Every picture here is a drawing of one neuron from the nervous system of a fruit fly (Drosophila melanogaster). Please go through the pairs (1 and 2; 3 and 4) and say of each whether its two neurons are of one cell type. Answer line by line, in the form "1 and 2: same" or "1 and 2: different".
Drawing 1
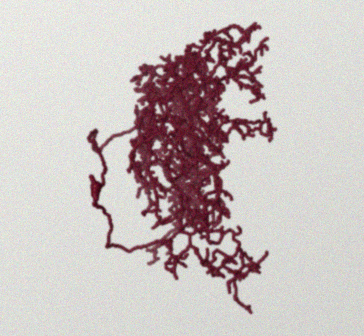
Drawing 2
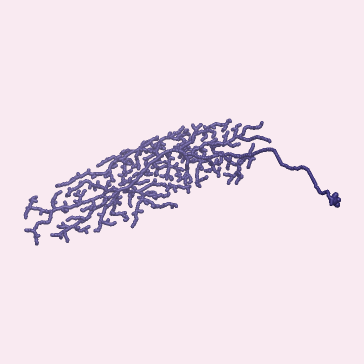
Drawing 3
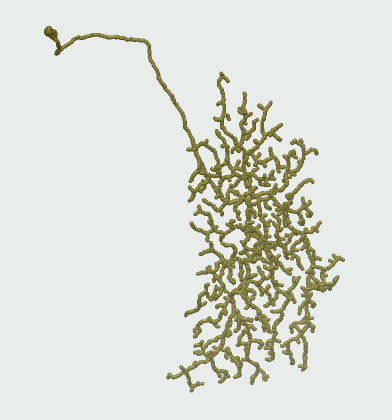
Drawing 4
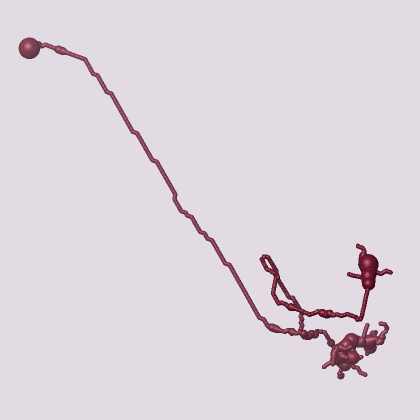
1 and 2: different
3 and 4: different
